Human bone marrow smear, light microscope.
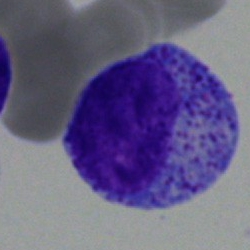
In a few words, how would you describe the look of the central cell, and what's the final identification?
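You've got a round, smooth outline here, with the cytoplasm sitting as a pale bluish-lilac crescent on the right. Dark purple granules are scattered across it, and there are no clear vacuoles. That's a promyelocyte.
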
